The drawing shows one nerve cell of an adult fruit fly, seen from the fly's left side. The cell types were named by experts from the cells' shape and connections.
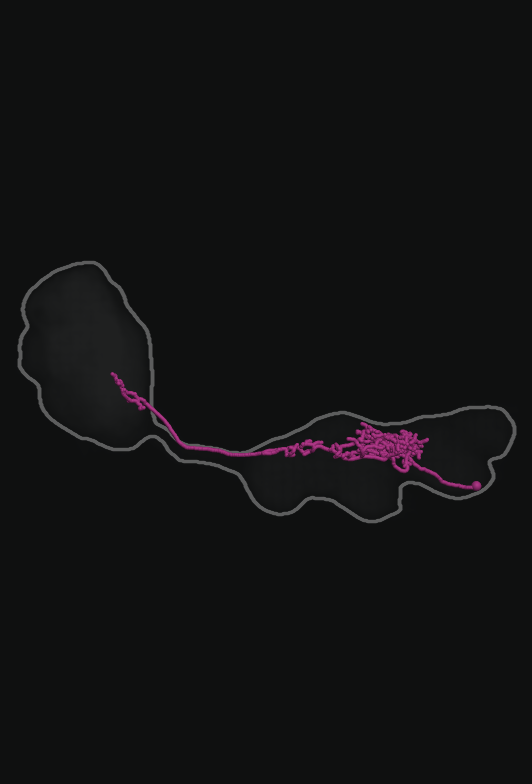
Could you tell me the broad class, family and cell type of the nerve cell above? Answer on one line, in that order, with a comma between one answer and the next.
ascending neuron, hemilineage 07B, AN07B032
